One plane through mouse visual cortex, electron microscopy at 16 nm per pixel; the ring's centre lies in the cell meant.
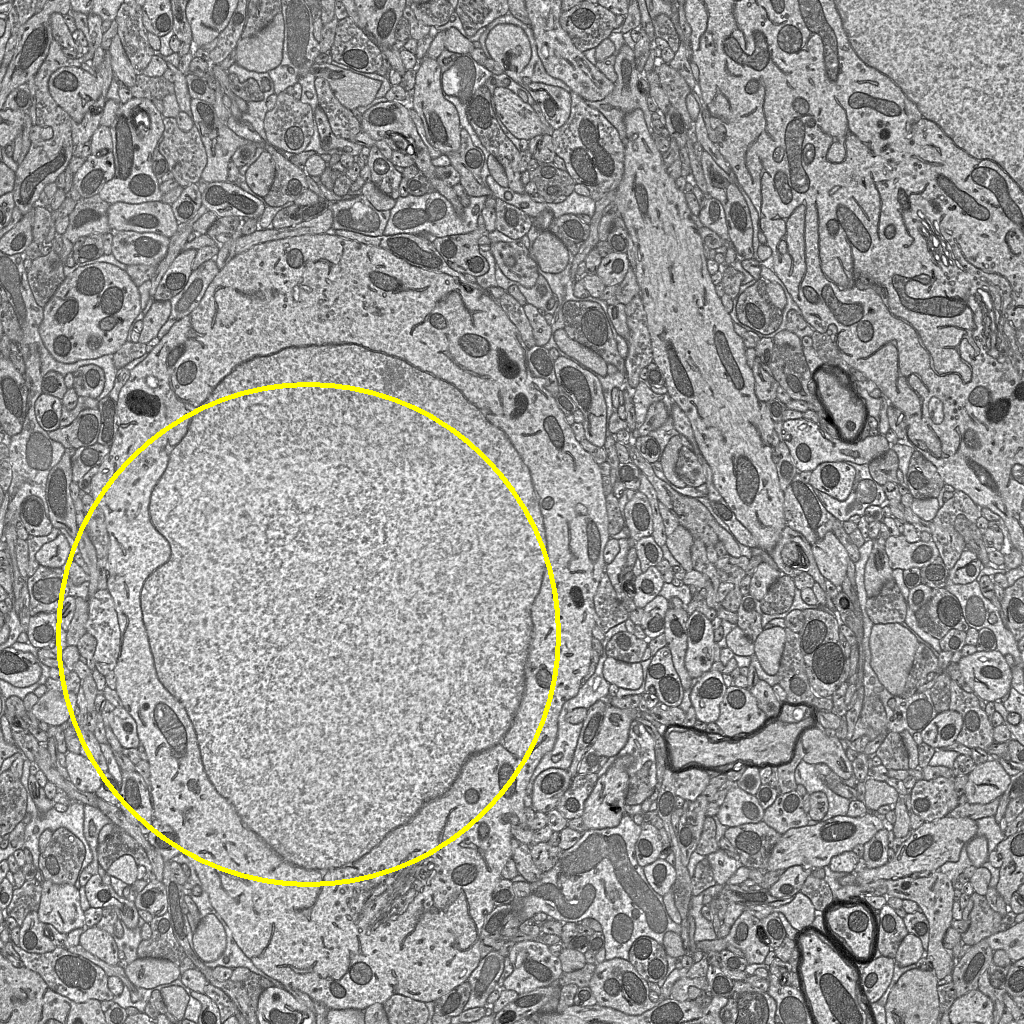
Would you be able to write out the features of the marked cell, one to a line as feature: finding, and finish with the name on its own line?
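Nucleus: large, roundish, filling most of the ring
Outline: gently wavy, shallow indentation on left side
Chromatin: fine, pale, evenly spread; no thick dark band lining envelope
Mitochondria: few; one with clear cristae in cytoplasm, lower left of nucleus
Name: excitatory neuron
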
